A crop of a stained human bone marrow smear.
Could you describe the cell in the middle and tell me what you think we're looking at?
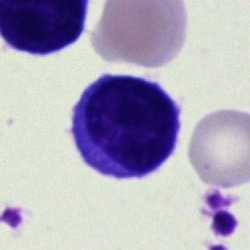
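The nucleus occupies most of the cell, and its dense chromatin stains dark purple. The cytoplasm appears only as a thin crescent at the lower left and stains deep blue. The cell is a lymphocyte.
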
